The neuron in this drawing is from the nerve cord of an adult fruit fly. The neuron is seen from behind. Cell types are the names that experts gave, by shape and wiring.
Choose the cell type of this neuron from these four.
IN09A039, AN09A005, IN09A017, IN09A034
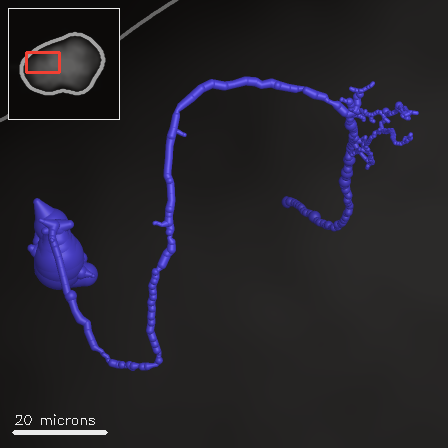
AN09A005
